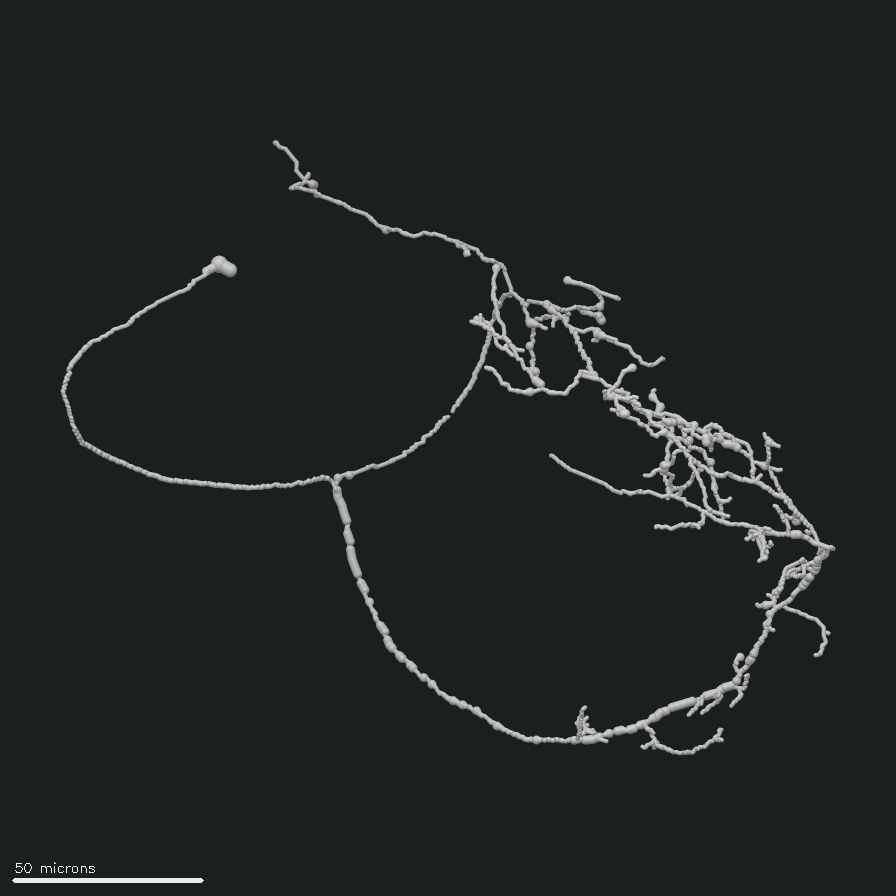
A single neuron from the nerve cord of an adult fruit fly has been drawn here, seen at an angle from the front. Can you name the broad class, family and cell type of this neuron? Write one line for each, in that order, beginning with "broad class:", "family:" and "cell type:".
broad class: nerve-cord intrinsic neuron
family: hemilineage 19B
cell type: IN19B064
